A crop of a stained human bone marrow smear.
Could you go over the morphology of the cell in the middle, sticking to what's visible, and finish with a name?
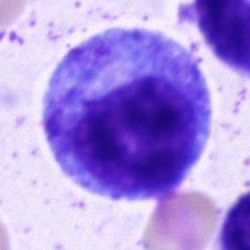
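Right away I notice the nucleus sitting off-centre, toward the lower right of the cell. Around it runs a moderate blue rim of cytoplasm, and on the nucleus's upper side that cytoplasm turns paler. Fine purple granules are scattered all through it. This one is a promyelocyte.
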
